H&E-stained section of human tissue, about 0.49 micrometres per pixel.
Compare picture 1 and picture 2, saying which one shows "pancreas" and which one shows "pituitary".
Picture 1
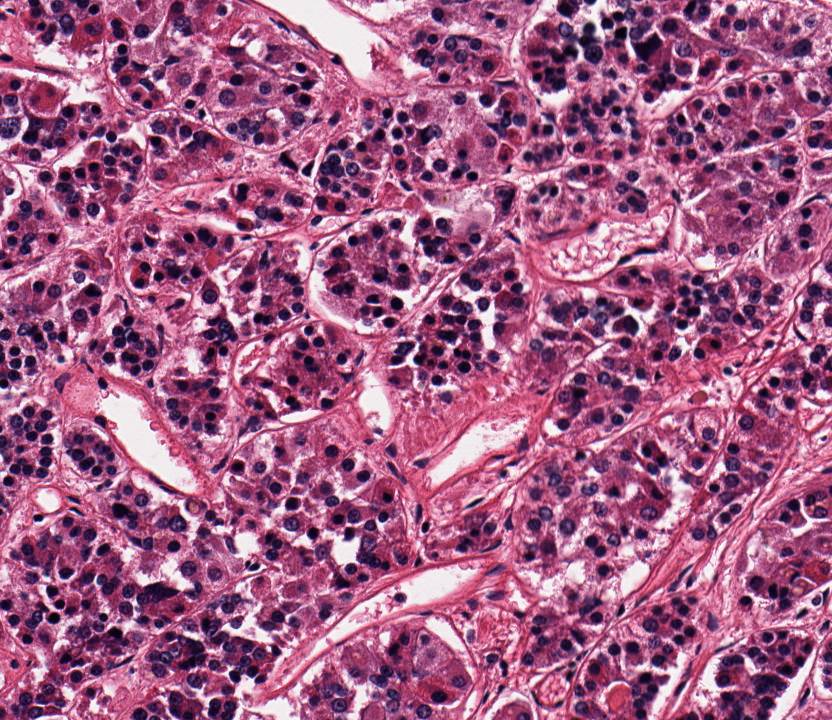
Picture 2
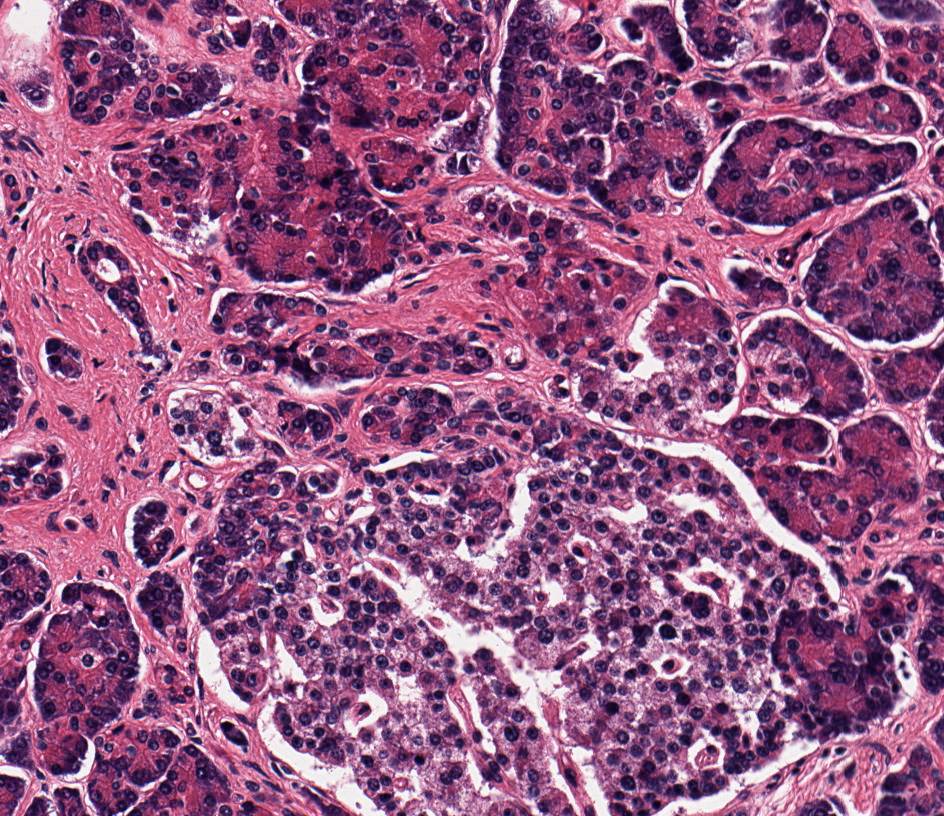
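Picture 1: pituitary. Picture 2: pancreas. Picture 1: rounded cell nests across the whole field, divided by thin strands of connective tissue; no central glandular lumen. Nest cells mixed: some with bright red-pink cytoplasm, others purplish or pale; most nuclei round and dark. Picture 2: lobules of acinar glands, separated by pink fibrous bands, fill most of the field. Acinar cells: basal nuclei, dark purple basal cytoplasm, pinker apical cytoplasm. Lower centre: a large paler-staining mass of round-nucleated cells in cords and sheets, split by narrow branching clefts. Stroma: wavy pink collagen with scattered spindle nuclei, broadest along the left side.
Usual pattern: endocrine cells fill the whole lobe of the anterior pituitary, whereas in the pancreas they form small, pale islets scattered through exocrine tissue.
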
